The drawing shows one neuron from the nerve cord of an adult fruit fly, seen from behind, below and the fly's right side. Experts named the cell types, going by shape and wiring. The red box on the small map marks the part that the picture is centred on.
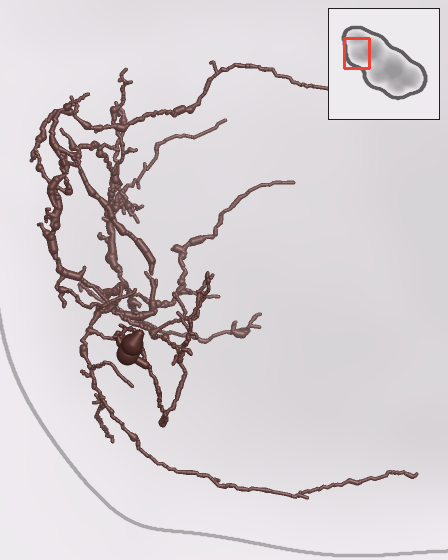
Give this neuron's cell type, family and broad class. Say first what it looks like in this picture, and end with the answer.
Dozens of branch ends can be seen. In this view it is about as wide as it is tall. It is of cell type IN13A010. Its family is hemilineage 13A. Its broad class is nerve-cord intrinsic neuron.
